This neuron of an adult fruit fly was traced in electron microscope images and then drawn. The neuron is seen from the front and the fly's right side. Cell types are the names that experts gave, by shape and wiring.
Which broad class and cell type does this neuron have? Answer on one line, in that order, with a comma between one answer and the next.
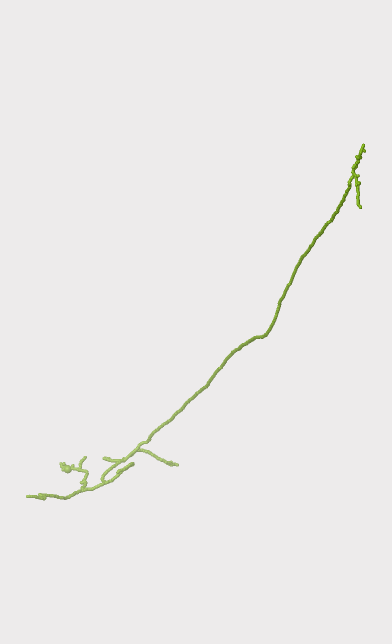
sensory neuron ascending to the brain, SAxx02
